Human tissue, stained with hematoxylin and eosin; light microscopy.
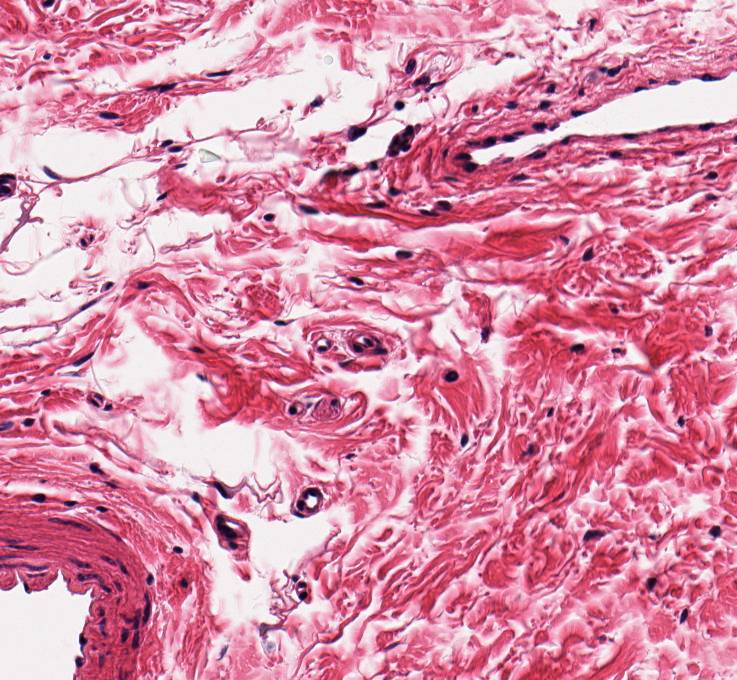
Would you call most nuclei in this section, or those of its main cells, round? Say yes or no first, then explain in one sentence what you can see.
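No. Nuclei in the stroma are sparse, small, dark and mostly elongated.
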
